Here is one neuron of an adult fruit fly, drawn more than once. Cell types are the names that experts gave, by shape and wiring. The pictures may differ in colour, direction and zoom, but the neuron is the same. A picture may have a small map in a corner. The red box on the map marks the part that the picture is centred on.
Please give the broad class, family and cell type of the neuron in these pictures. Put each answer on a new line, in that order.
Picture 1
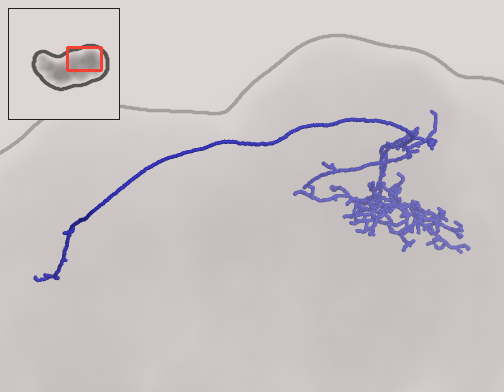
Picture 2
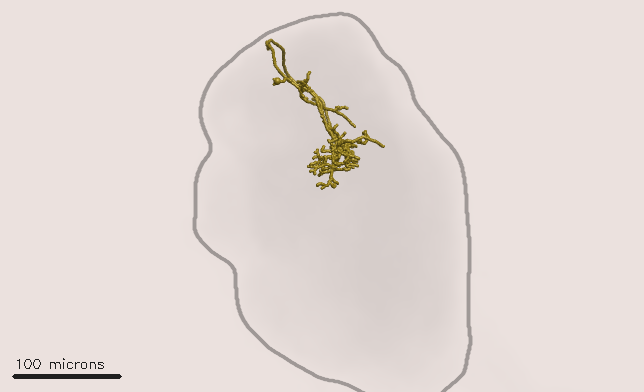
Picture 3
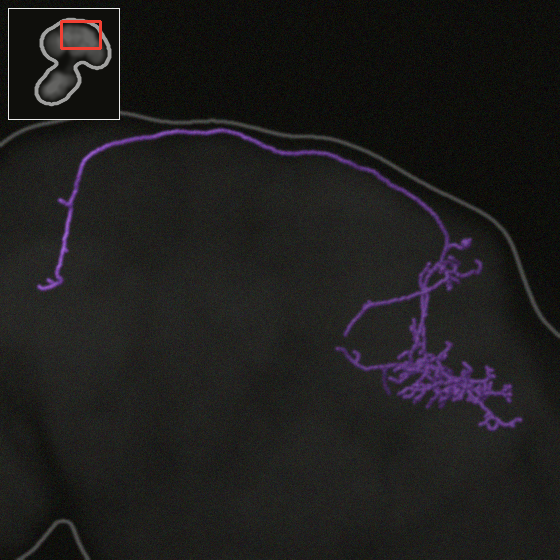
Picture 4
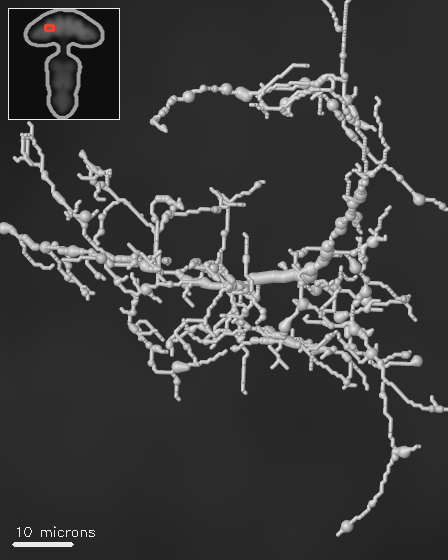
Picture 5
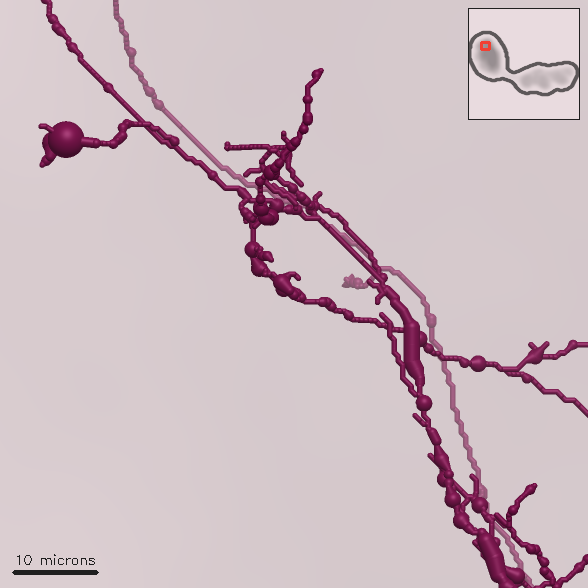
central-brain intrinsic neuron
hemilineage VLPd&p1_dorsal
PVLP008_c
